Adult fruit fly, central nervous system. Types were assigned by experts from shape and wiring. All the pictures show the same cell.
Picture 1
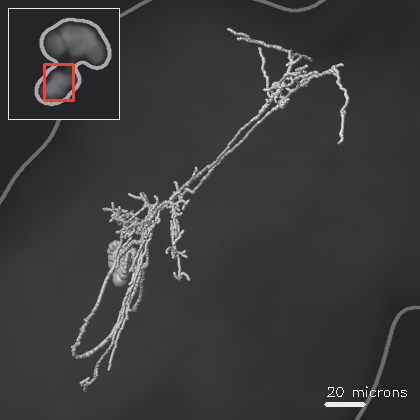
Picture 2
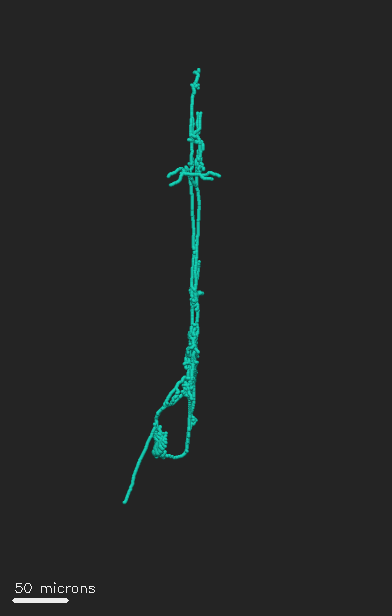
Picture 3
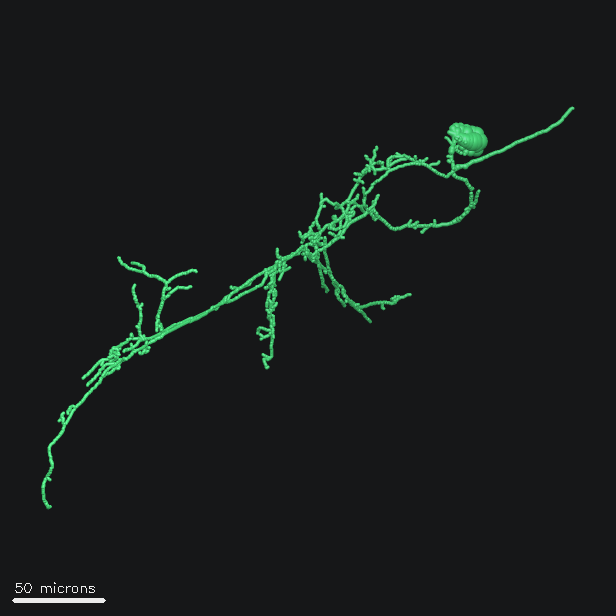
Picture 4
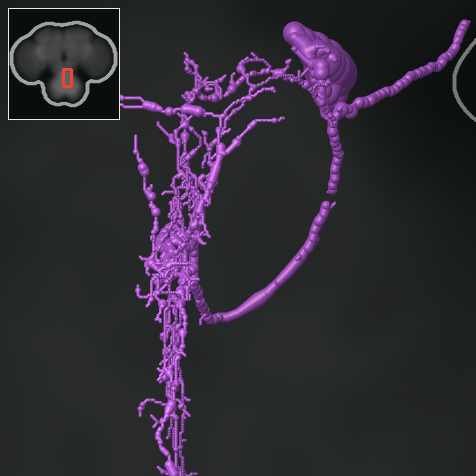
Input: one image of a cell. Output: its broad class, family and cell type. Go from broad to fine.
motor neuron of the nerve cord; MNad; MNad21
